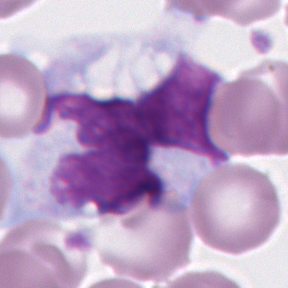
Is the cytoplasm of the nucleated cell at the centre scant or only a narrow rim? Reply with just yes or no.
No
